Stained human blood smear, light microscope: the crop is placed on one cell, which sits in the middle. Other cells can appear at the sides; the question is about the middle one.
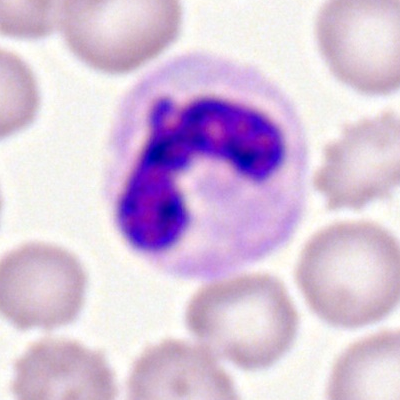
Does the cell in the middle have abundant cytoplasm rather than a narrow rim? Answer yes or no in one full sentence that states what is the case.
Yes, the cell's cytoplasm around the nucleus is ample.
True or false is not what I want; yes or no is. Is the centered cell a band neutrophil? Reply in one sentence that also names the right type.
Yes, the central cell is to be recorded as a band neutrophil.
